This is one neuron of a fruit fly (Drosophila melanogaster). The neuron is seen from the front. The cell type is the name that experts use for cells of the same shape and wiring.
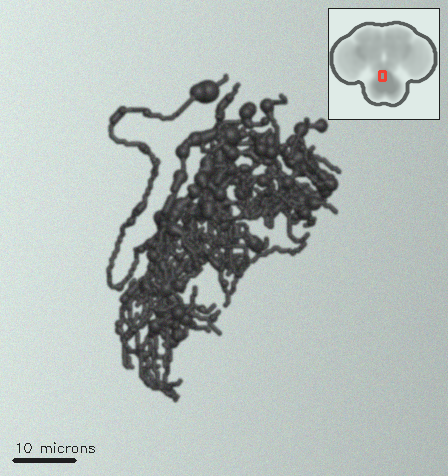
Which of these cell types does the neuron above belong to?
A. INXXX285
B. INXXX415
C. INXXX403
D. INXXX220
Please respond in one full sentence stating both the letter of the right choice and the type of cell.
The neuron is a member of cell type INXXX403, given in option C.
